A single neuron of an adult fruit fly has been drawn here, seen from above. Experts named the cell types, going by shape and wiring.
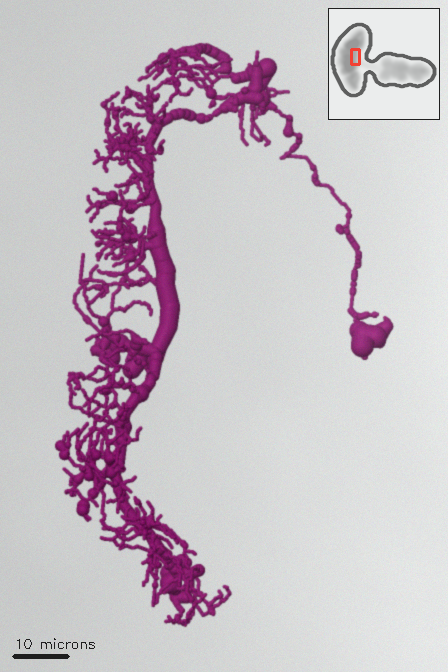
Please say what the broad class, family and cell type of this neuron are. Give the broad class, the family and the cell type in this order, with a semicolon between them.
central-brain intrinsic neuron; hemilineage PBp1; Delta7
